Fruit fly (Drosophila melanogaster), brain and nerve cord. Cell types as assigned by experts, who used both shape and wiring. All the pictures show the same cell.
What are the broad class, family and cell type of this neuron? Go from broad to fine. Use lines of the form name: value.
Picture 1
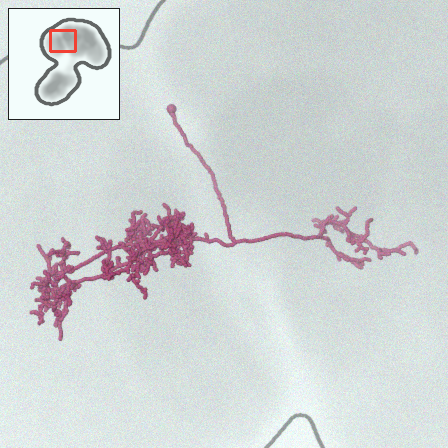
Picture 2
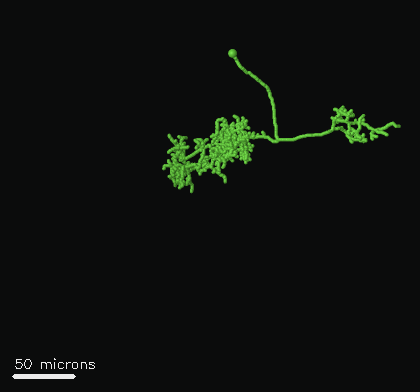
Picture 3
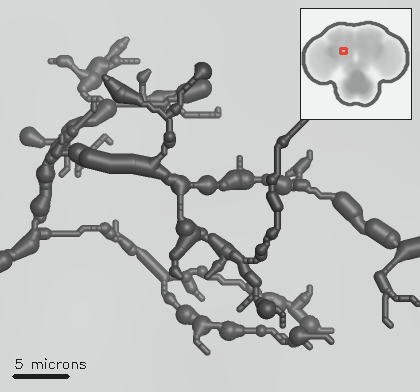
broad class: visual projection neuron
family: hemilineage VPNd1
cell type: LPLC4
